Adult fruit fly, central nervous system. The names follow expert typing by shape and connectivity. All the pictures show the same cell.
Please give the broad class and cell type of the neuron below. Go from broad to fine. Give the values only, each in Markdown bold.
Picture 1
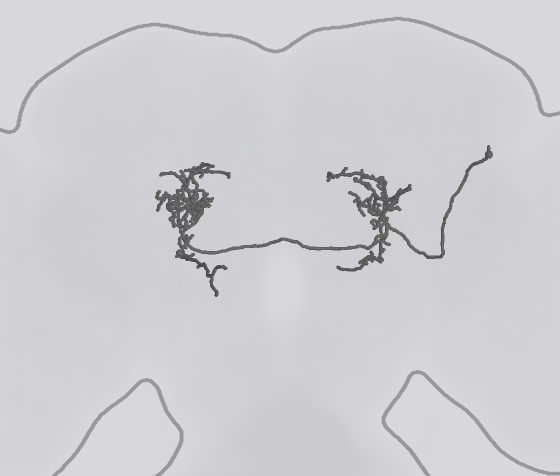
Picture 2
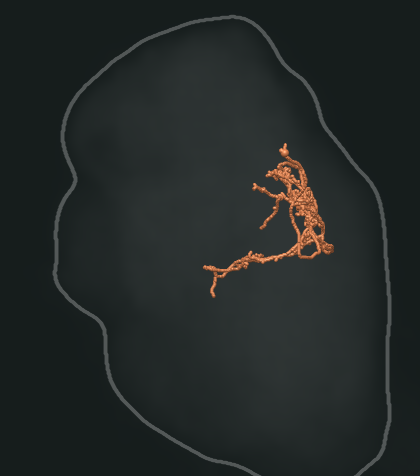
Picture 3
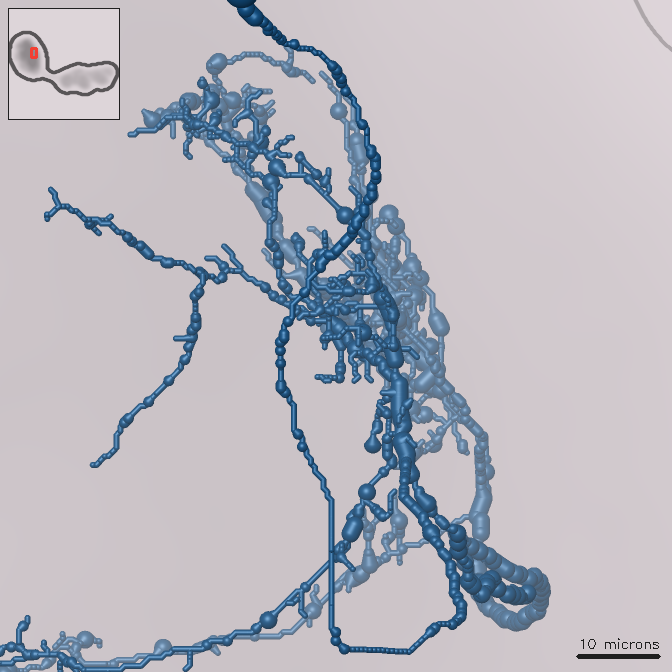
**central-brain intrinsic neuron**, **PS358**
